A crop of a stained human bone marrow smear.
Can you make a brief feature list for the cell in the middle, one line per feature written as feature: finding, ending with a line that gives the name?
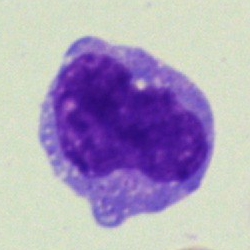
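Outline: irregular, rounded bulges along edge
Nucleus: notch indenting upper border
Extent: nucleus takes up most of cell
Chromatin: dense, deeply stained purple
Identity: monocyte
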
